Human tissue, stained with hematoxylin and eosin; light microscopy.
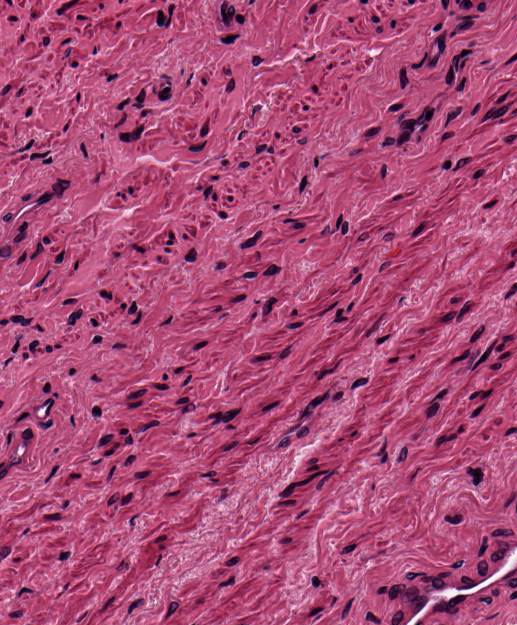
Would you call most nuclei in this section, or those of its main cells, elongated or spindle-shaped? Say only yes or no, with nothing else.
Yes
